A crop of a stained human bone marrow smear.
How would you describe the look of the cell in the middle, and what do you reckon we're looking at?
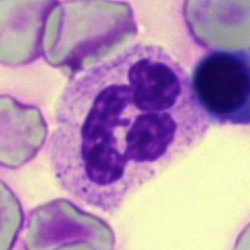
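The nucleus here is split into several separate lobes rather than one solid mass; its chromatin is dark purple and coarsely clumped. A wide rim of pale lilac-pink cytoplasm surrounds it on all sides, evenly filled with fine, small granules. This is a segmented neutrophil.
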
